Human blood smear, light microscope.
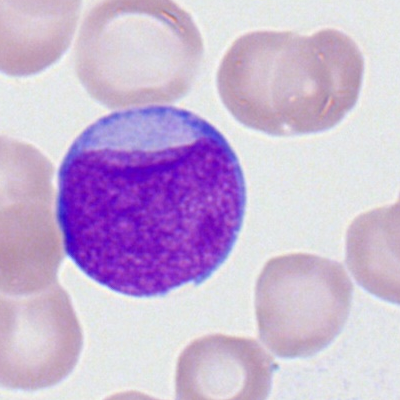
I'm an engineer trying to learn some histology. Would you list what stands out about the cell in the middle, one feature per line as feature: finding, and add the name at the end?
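Outline: round and smooth
Cytoplasm: scant, a crescent mostly above the nucleus
Colour: pale blue cytoplasm
Granules: none you can see
Kind: myeloblast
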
